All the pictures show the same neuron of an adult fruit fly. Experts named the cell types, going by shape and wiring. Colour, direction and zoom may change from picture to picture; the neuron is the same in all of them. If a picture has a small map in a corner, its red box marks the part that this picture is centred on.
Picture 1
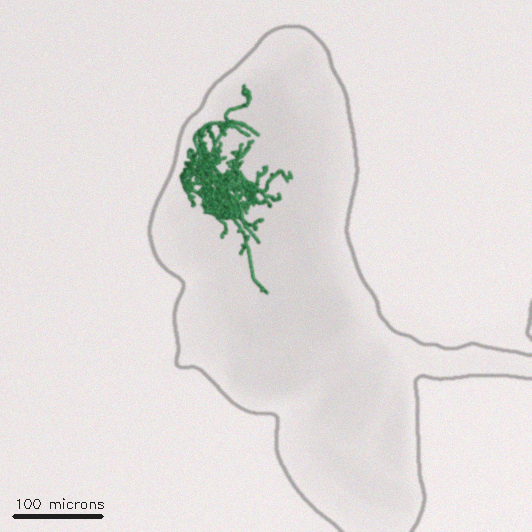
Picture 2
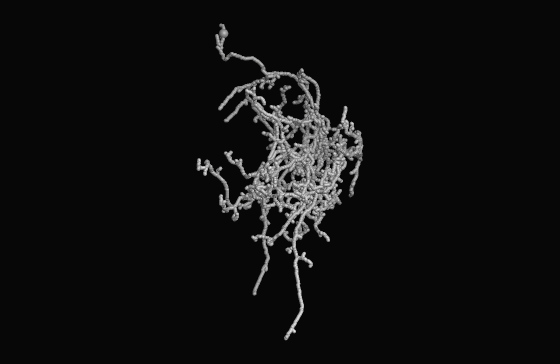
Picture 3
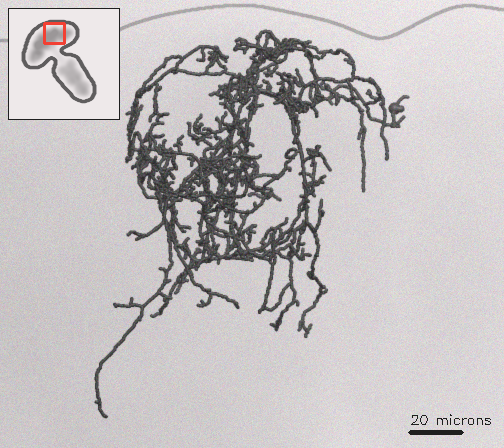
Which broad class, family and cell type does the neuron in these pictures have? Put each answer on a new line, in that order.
central-brain intrinsic neuron
hemilineage VLPl2_medial
AVLP437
